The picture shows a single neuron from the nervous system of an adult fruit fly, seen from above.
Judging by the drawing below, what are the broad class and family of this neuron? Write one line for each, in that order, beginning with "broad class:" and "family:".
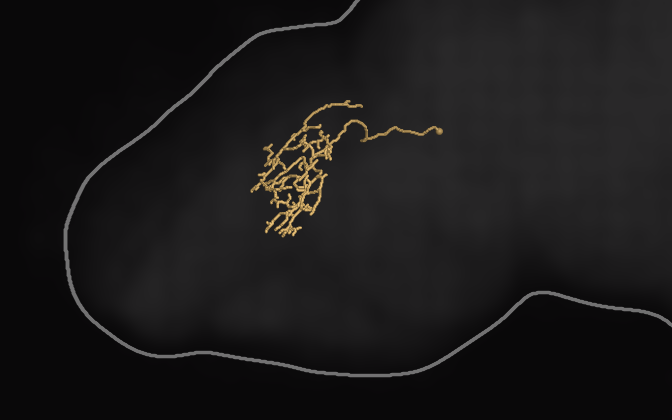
broad class: optic-lobe intrinsic neuron
family: Cm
